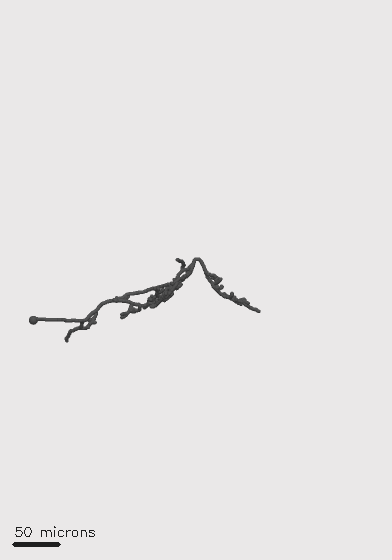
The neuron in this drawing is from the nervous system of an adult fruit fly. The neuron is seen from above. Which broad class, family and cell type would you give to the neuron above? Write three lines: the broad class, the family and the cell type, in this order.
central-brain intrinsic neuron
hemilineage SLPpl1
SMP220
